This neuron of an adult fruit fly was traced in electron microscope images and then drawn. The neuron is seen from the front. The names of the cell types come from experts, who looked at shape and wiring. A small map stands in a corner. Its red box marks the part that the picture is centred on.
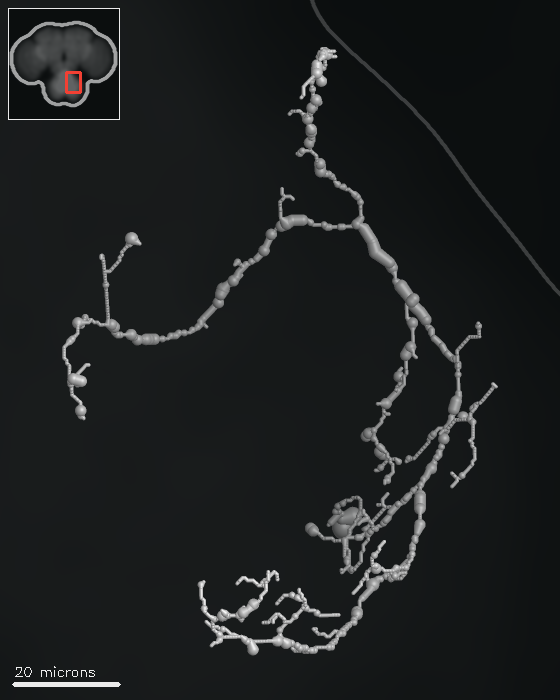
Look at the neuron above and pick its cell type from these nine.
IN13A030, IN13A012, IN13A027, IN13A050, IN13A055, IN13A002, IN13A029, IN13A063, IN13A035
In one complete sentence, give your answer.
It is as IN13A055 that this neuron is typed.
